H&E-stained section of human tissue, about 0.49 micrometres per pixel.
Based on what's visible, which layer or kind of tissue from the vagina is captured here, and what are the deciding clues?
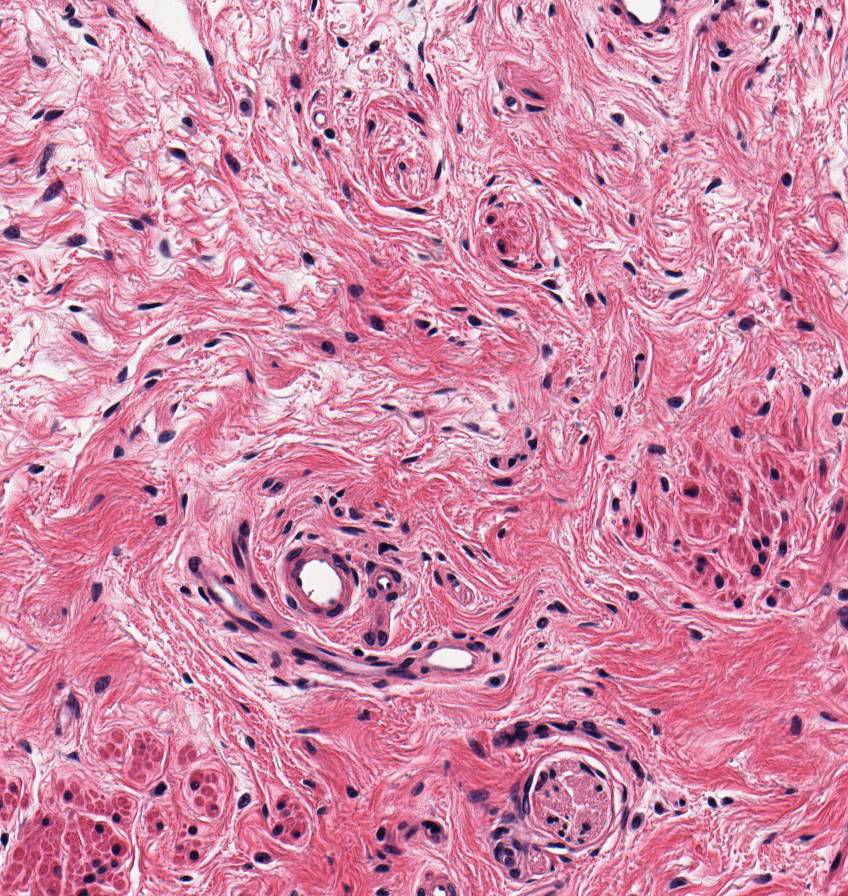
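Dense connective tissue occupies this field. Point one: wavy pink collagen bundles running in many different directions fill most of it. Point two: dark, spindle-shaped nuclei lie sparsely scattered between the bundles.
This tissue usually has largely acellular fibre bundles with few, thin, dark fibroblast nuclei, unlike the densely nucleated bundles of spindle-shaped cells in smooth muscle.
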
